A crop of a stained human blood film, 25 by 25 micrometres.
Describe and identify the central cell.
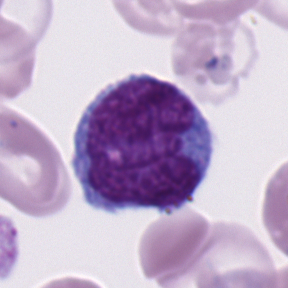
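The nucleus of the central cell is indented by a notch on its right side. Folds and creases run across the nuclear surface. The cytoplasm contains no coarse granules, and no vacuoles are present in it. This cell is a monocyte.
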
